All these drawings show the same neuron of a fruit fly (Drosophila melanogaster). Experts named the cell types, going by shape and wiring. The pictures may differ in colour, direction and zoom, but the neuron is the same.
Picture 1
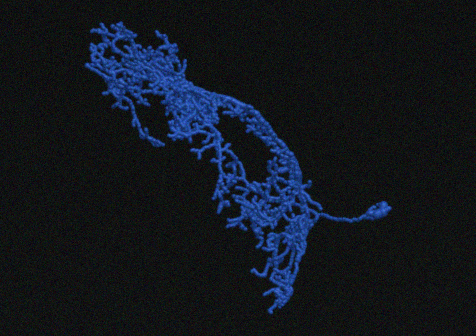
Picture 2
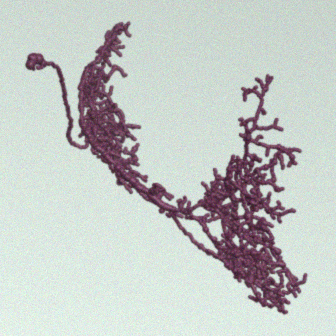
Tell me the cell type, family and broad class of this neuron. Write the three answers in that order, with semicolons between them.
SLP365; hemilineage SLPpl2; central-brain intrinsic neuron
